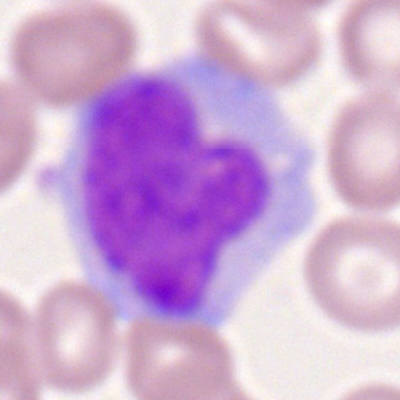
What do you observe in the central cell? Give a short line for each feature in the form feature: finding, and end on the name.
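Nucleus: folded, notched at top edge, heart-like shape
Chromatin: finely mottled, lighter and darker purple patches, not dense black clumps
Cytoplasm: pale greyish blue
Border: irregular, small blunt bulge on left side
Identification: monocyte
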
